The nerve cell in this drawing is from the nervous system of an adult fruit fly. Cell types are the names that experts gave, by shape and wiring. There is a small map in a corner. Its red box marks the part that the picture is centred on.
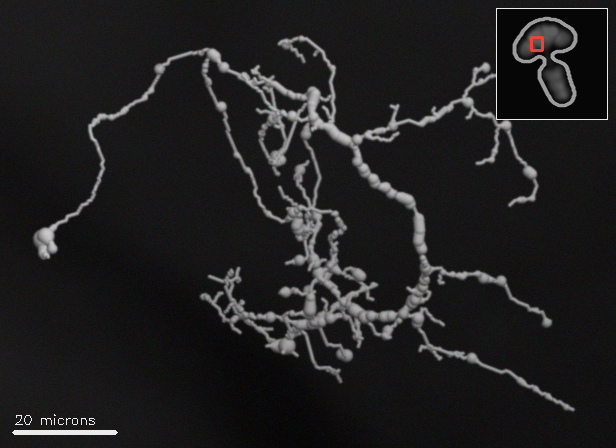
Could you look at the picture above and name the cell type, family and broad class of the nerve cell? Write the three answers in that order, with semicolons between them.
AMMC015; hemilineage WEDa1; central-brain intrinsic neuron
